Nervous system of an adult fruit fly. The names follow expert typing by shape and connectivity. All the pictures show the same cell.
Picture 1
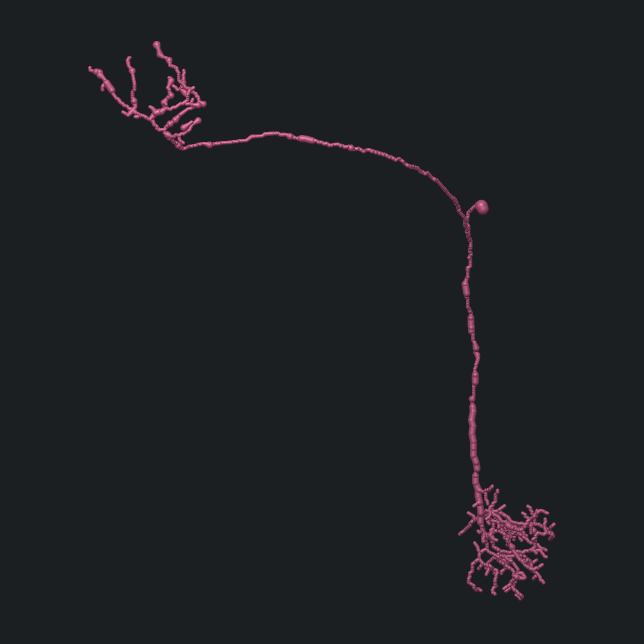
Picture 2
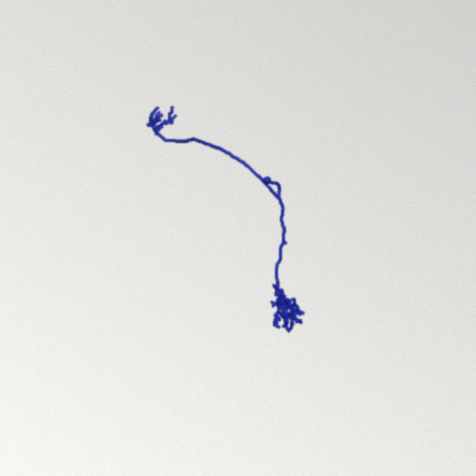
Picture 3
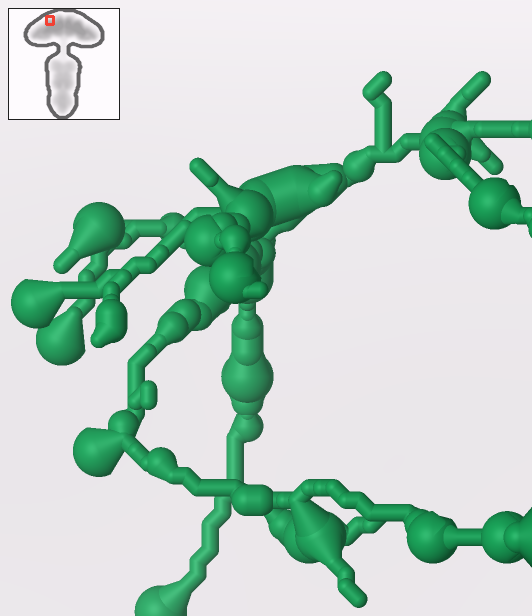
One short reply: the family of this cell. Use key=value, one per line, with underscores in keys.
family=hemilineage VPNd2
